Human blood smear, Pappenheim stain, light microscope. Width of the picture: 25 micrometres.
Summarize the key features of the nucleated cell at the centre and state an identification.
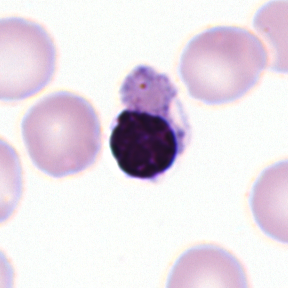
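See the nucleated cell at the centre: there are no nucleoli to be seen in its nucleus. Its cytoplasm is a pale lilac-grey, with one tiny orange-red dot up in the upper part, and the upper edge is ragged and frayed. That's a normoblast.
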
